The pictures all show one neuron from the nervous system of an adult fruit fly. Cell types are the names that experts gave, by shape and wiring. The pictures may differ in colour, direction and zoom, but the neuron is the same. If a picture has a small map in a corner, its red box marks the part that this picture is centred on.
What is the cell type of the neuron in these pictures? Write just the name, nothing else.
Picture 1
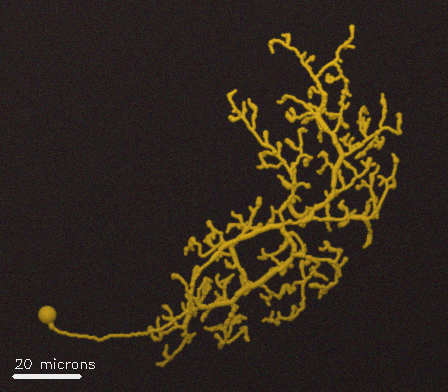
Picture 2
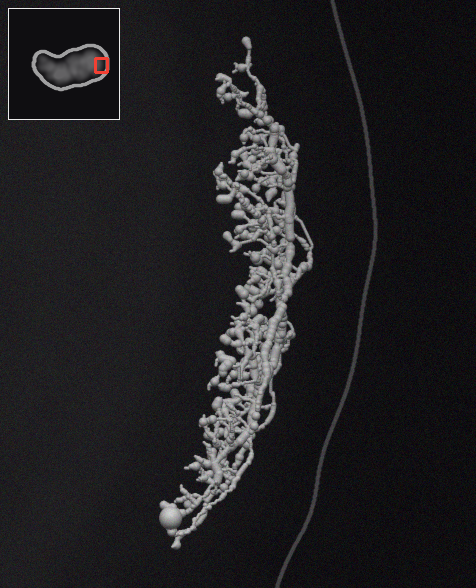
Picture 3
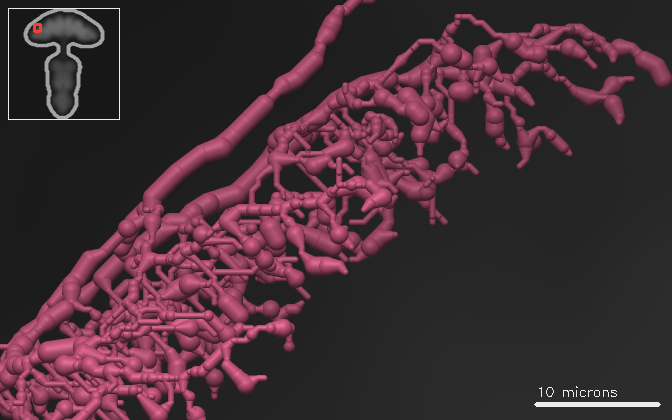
Dm6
